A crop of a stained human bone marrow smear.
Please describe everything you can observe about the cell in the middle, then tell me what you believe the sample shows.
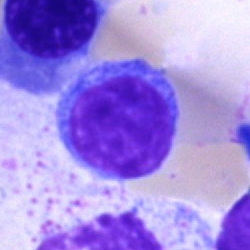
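Look first at the nucleus: its chromatin has a fine texture. Around it you will find only a narrow rim of cytoplasm, and that cytoplasm stains blue. Follow its outer edge and you will see it is slightly ruffled. This cell is a lymphocyte.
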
